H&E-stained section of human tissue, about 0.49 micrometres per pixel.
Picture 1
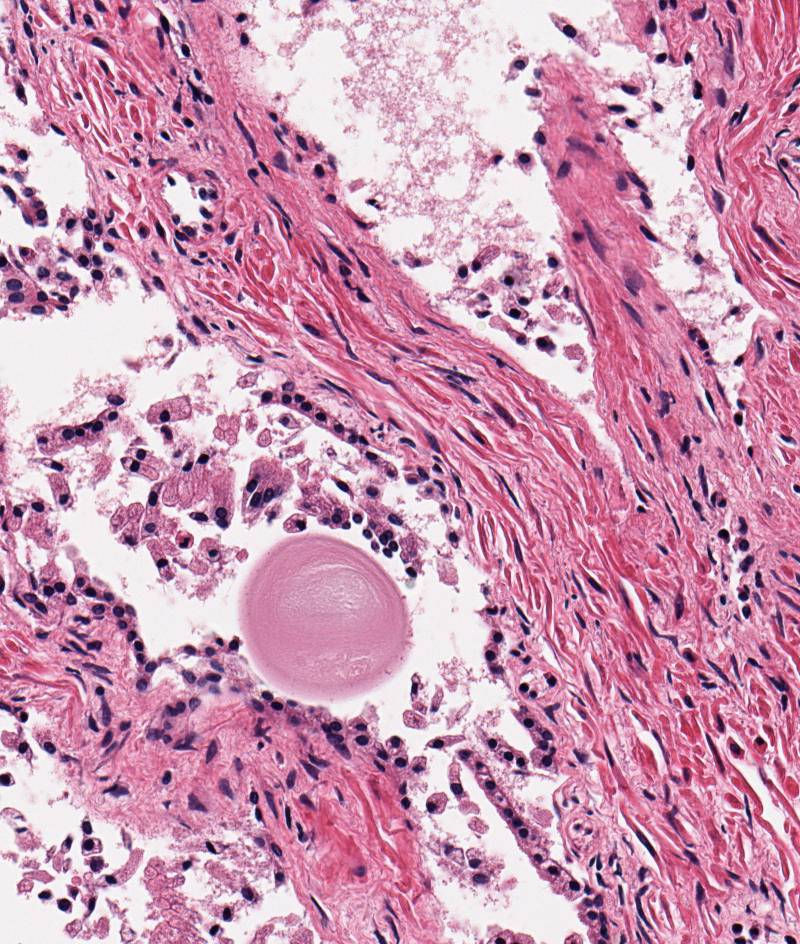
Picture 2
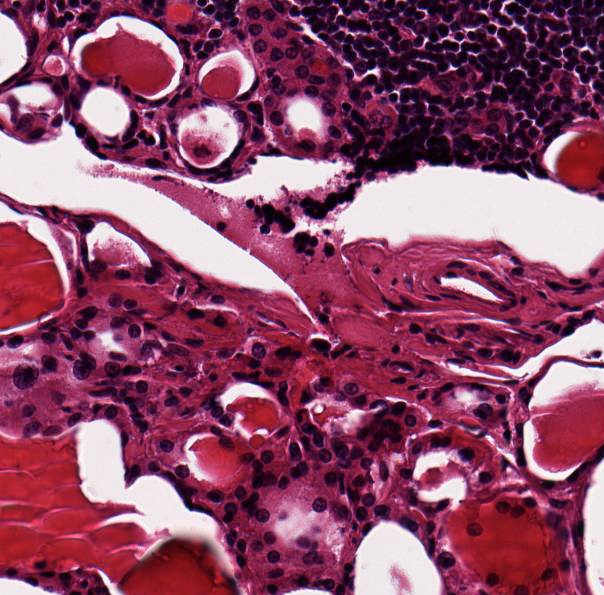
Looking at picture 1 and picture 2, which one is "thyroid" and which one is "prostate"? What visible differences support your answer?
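Identification: picture 1, prostate; picture 2, thyroid. Layout: in picture 1, pink fibrous bands run diagonally from upper left to lower right, while in picture 2, round follicles filled with deep red colloid are scattered through most of the field. Cells: the bands in picture 1 hold elongated nuclei parallel to their run, and the follicles in picture 2 are lined by a single layer of cuboidal epithelial cells. Other contents: picture 1 has one round, homogeneous pale pink body in an open space at lower left-centre, and picture 2 has a dense sheet of small, dark, round lymphocytes filling the top right corner.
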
